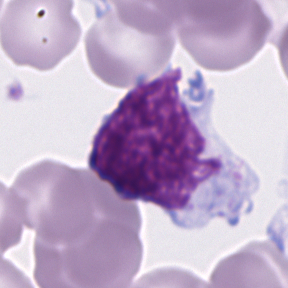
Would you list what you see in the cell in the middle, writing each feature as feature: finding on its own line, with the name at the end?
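Cytoplasm colour: very pale blue, as you can see
Cytoplasm edge: ragged, with fine irregular projections
Nuclear outline: angular and irregular
Nucleoli: no distinct ones to be found
Cell: a typical lymphocyte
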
